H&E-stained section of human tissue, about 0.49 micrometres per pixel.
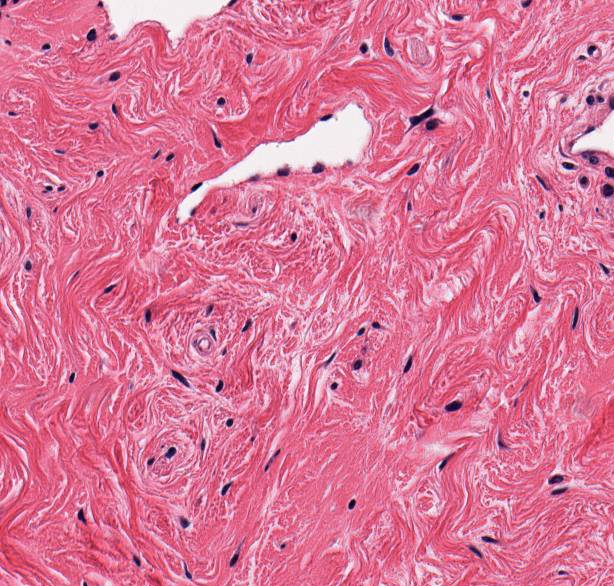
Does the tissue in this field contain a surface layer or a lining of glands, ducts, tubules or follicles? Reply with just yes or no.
No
